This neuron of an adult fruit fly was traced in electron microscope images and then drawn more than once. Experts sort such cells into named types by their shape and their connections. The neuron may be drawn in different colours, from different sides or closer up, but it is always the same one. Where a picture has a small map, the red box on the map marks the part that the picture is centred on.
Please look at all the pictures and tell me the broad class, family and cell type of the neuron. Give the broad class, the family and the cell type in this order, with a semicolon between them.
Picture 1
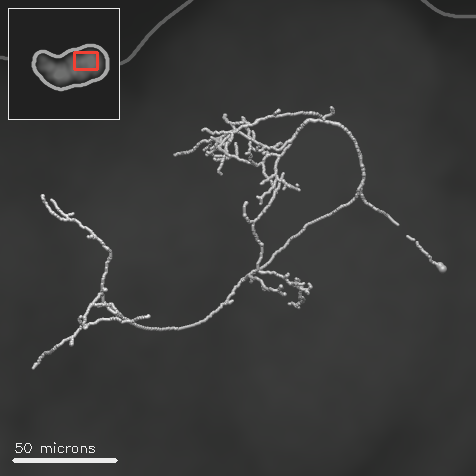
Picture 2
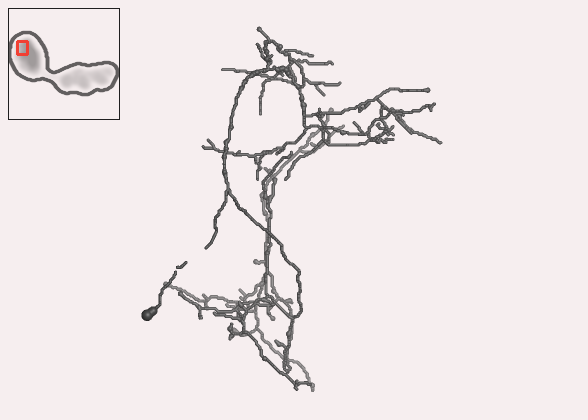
central-brain intrinsic neuron; hemilineage AOTUv4_dorsal; SMP008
